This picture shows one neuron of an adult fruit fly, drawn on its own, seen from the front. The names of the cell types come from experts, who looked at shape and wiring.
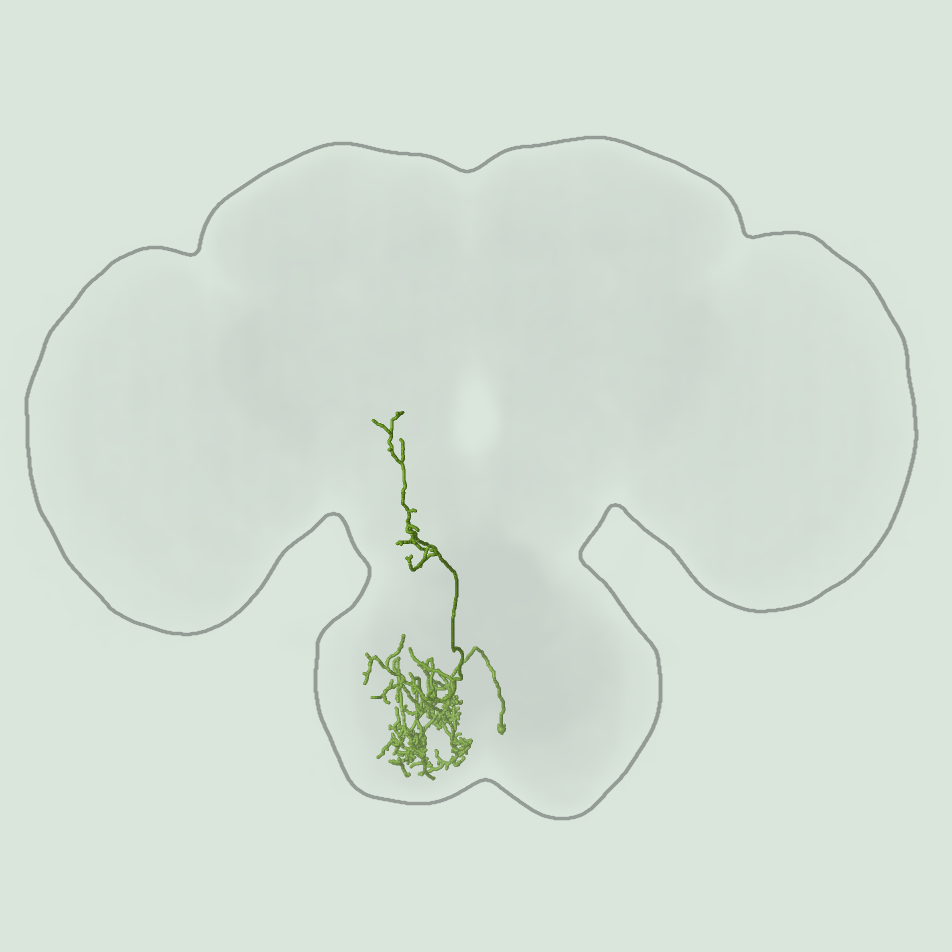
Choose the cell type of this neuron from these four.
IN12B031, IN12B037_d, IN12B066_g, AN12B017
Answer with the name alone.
AN12B017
